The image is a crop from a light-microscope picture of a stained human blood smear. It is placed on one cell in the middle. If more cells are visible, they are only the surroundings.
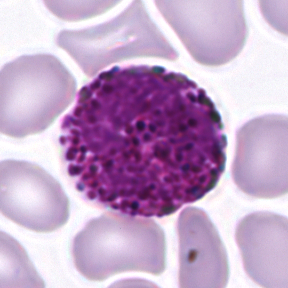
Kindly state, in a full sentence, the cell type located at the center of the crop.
The target cell in the middle of the crop is a basophil.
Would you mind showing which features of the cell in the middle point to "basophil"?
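You're asking about a basophil, so let me check it against what I see. The cell is crowded with coarse, dark purple granules, and they reach right out to the cell margin.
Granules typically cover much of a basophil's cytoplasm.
So this crowding, right up to the edge, goes with the name. Beyond that, I simply note a round outline, and the cell lies among red cells without overlapping any of them.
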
